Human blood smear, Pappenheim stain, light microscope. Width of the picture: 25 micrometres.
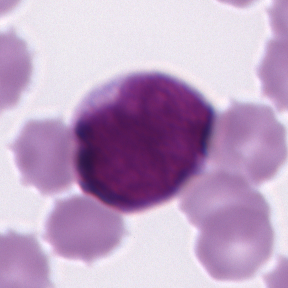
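Myeloblast at the centre of the smear. Cytoplasm, checked first: a narrow rim only, widest at the upper left, and pale lilac where visible. Granules in the cytoplasm: none seen. Nucleoli in the nucleus of this myeloblast: none seen.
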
